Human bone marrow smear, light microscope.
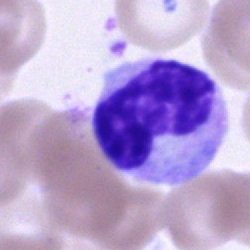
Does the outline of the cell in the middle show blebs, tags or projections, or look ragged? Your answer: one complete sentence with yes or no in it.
No, there are no projections, blebs or tags; the cell's outline is smooth.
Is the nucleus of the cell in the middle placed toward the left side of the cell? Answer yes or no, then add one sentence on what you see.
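Yes. Most of the cytoplasm lies on the lower right side of the cell.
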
